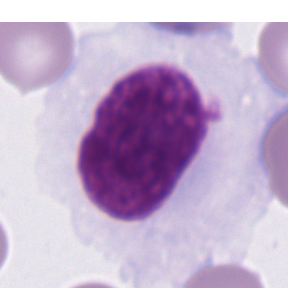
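Hairy cell in a stained blood smear. Notice that its outline is irregular and wavy rather than smoothly round, and that a small knob juts from the upper right edge of the nucleus. The cytoplasm is abundant, pale grey-blue, and shows no distinct granules.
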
